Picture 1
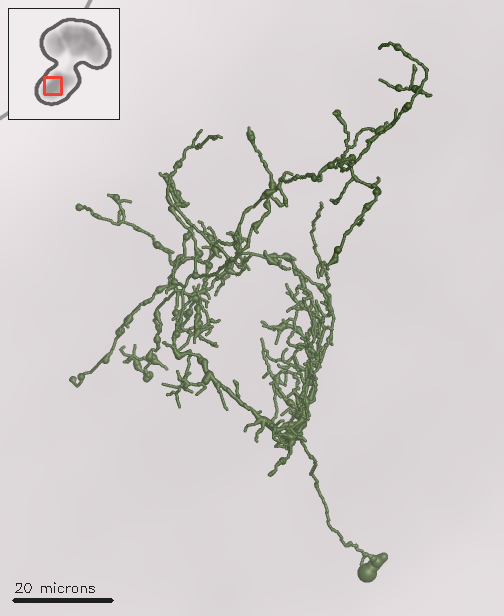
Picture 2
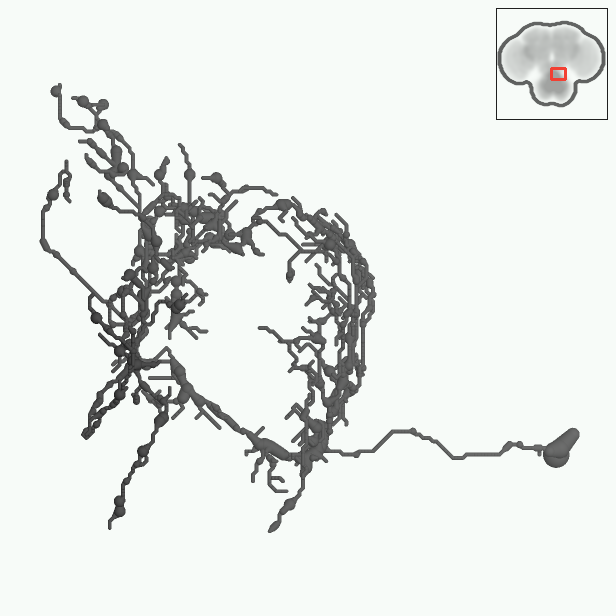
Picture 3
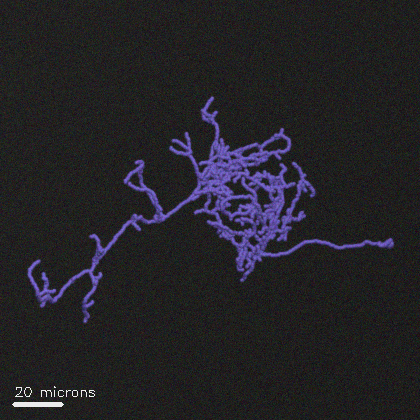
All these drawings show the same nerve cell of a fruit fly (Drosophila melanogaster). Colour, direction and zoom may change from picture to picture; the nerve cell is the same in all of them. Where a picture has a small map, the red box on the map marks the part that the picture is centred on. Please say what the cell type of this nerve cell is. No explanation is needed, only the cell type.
INXXX415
